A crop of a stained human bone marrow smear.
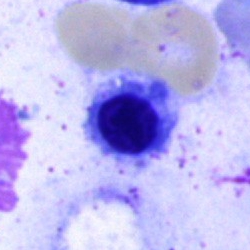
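Erythroblast at the centre of a stained human bone marrow smear. The edge of its cytoplasm is ragged, with small irregular tags. The cytoplasm is deep blue and has no granules. No nucleolus is visible in the nucleus.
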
